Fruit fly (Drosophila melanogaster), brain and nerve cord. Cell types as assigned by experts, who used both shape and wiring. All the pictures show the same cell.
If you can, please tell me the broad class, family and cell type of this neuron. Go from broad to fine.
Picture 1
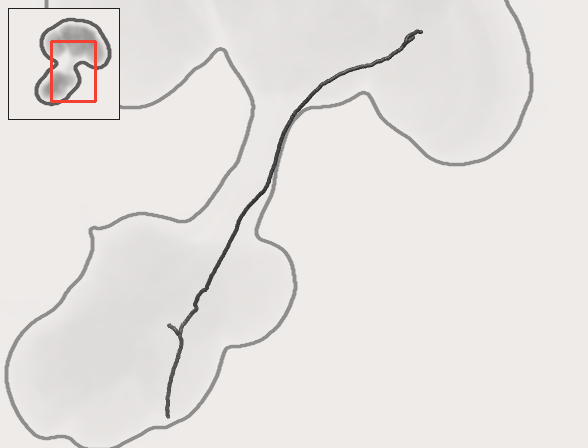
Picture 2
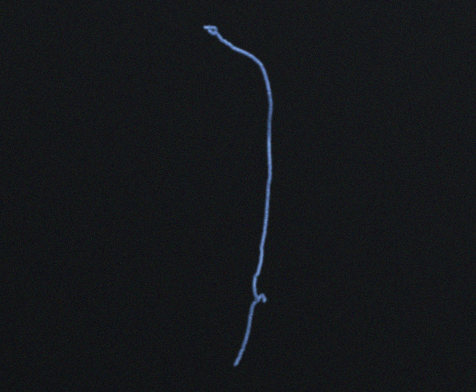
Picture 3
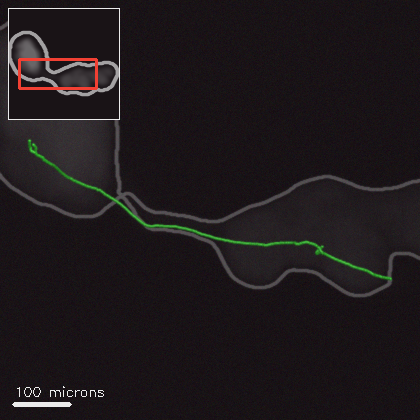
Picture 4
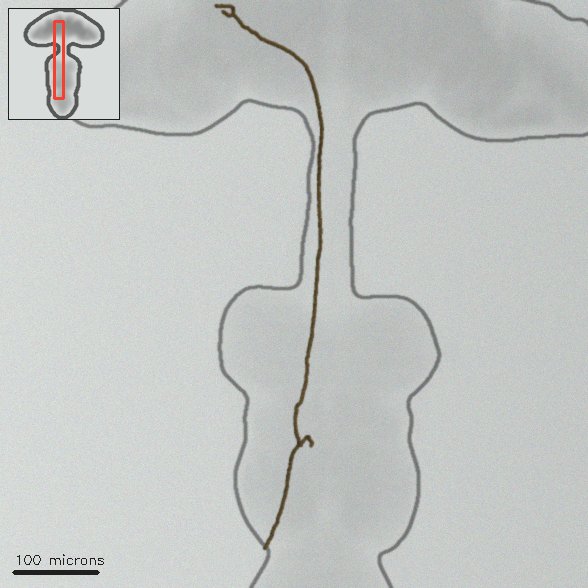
sensory neuron ascending to the brain; class mechanosensory proprioceptive; SApp23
